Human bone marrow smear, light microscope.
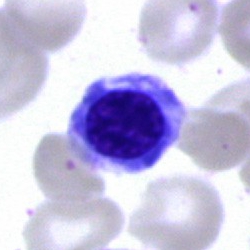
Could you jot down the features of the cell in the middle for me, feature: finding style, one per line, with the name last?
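Outline: slightly irregular, somewhat angular, not perfectly round
Chromatin: dark purple, dense, coarsely clumped
Cytoplasm: moderate rim, stains blue
Granules: none visible
Name: erythroblast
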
